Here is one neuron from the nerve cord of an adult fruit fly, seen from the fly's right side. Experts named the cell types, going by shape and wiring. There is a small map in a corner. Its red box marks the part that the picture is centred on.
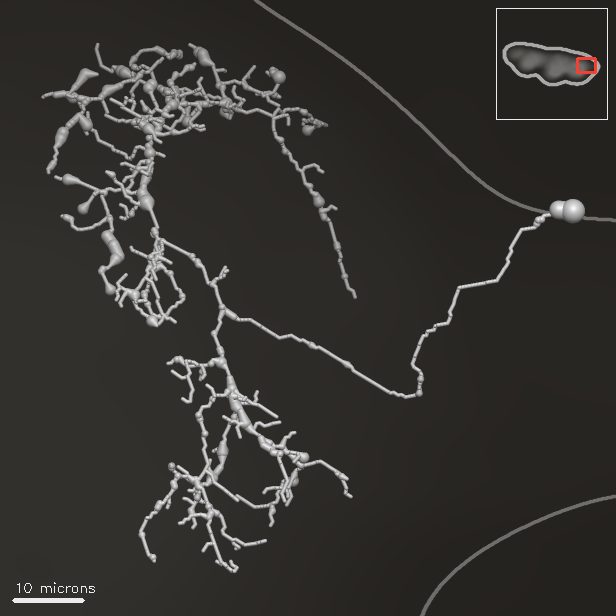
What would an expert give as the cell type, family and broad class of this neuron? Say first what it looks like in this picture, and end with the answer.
From left to right in the picture it spans about 80 microns. Dozens of branch ends can be seen. Its cell type is IN08A049. The family is hemilineage 08A. This is a nerve-cord intrinsic neuron.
